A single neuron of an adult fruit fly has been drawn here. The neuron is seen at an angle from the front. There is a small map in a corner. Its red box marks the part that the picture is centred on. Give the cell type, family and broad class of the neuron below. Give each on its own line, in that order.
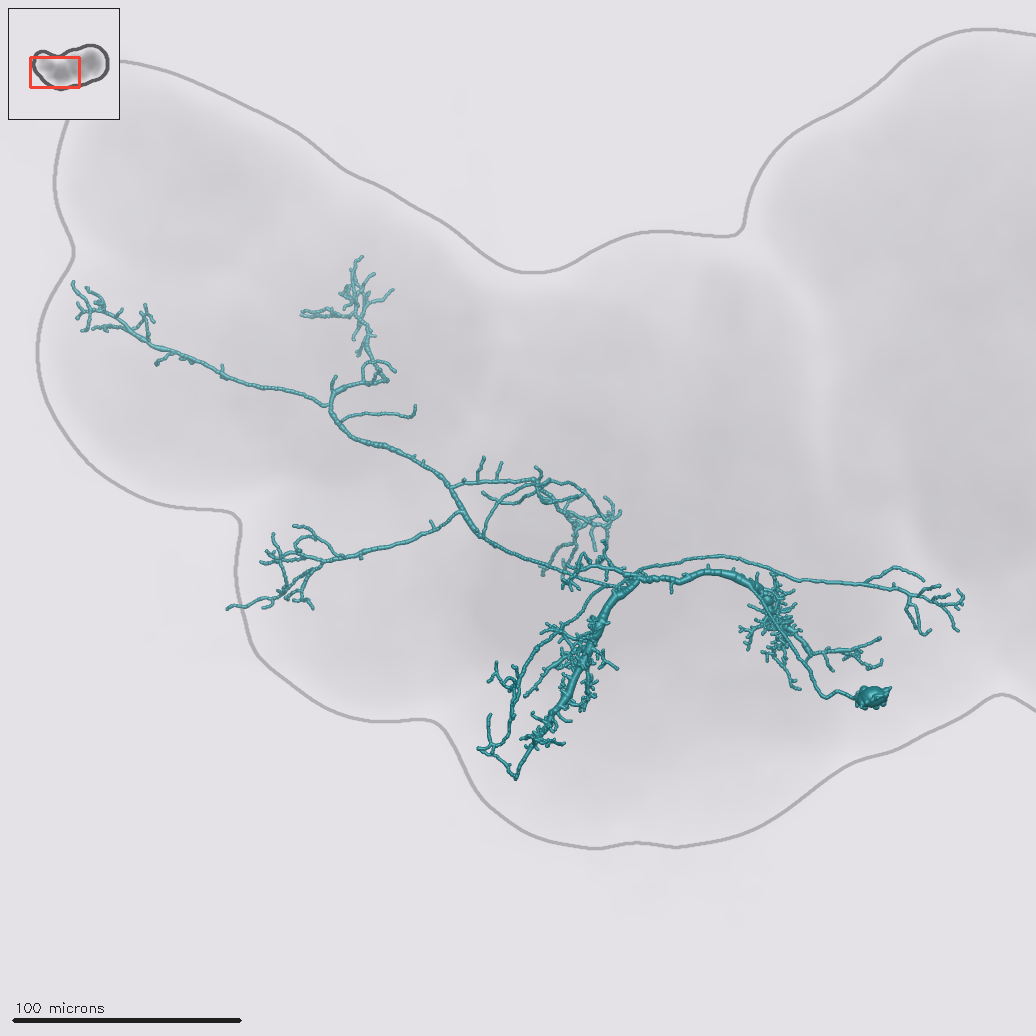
IN07B002
hemilineage 07B
nerve-cord intrinsic neuron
